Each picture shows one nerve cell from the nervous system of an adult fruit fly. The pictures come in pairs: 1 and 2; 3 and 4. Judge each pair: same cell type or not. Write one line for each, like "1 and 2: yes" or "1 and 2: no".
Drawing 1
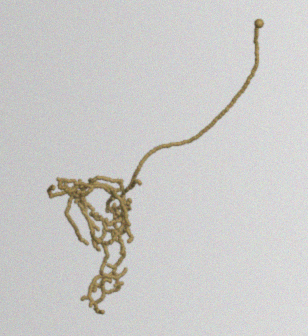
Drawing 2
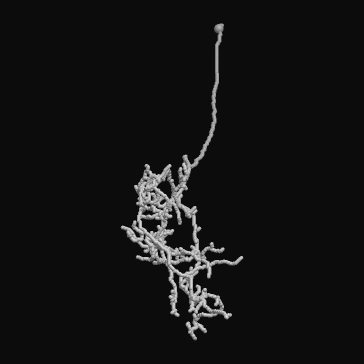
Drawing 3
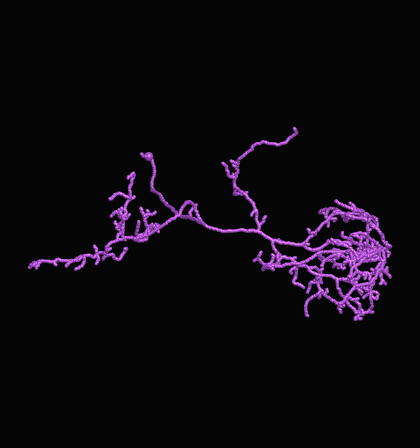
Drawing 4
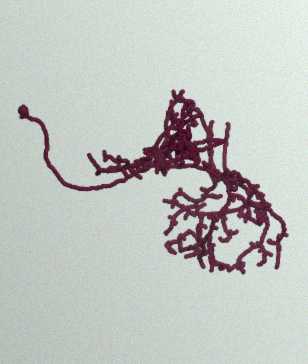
1 and 2: yes
3 and 4: yes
